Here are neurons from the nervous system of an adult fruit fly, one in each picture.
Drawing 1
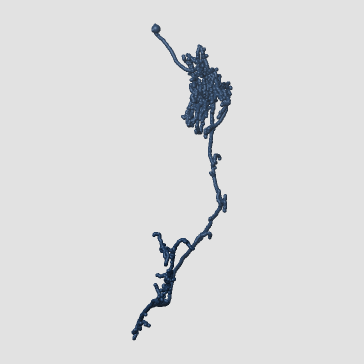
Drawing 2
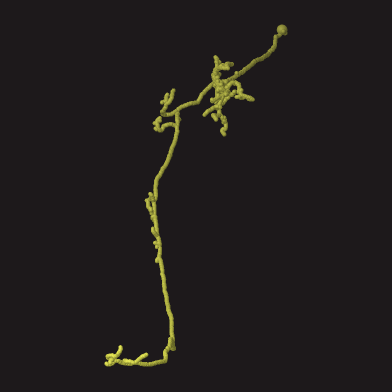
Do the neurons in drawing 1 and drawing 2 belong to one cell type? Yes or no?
no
